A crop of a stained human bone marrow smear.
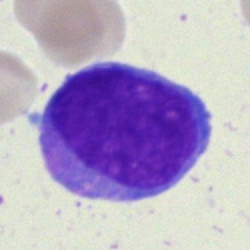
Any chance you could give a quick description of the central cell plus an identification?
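Start with the chromatin: it is finely stippled, with small paler spots, not coarsely clumped. Now the cytoplasm: you won't find distinct granules there, and no vacuoles either. Notice the small pale-blue bump sticking out from the left edge of the cell. This cell is a blast.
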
